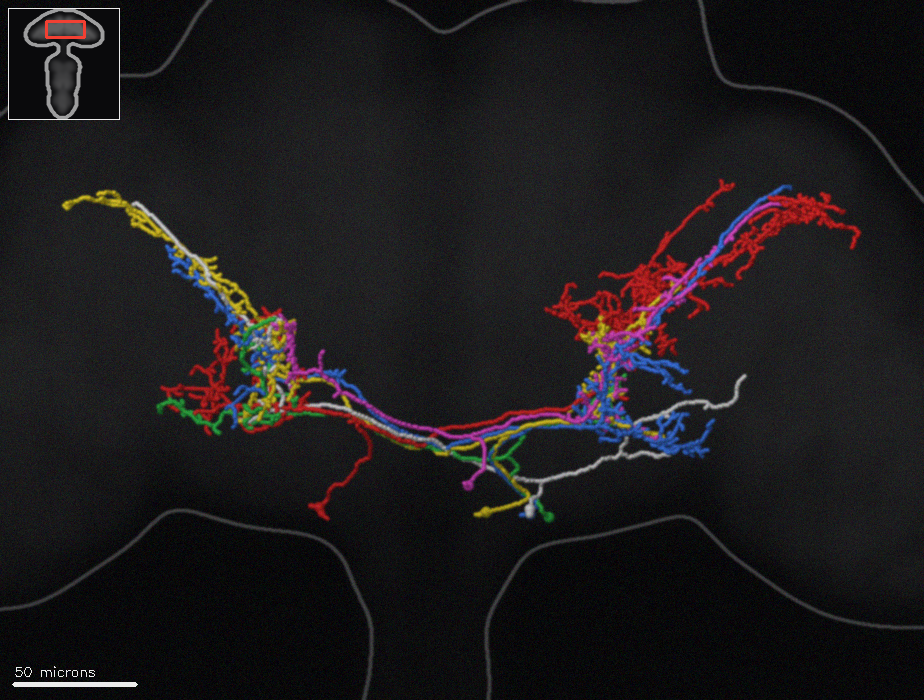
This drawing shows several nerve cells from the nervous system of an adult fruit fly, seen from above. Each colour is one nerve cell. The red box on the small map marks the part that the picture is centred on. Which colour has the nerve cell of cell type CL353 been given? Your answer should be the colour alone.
blue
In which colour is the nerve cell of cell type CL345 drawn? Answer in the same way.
red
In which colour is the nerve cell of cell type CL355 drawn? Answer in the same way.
white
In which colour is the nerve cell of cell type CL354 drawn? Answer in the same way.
yellow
